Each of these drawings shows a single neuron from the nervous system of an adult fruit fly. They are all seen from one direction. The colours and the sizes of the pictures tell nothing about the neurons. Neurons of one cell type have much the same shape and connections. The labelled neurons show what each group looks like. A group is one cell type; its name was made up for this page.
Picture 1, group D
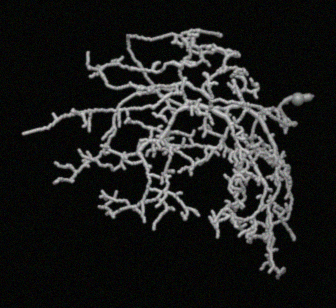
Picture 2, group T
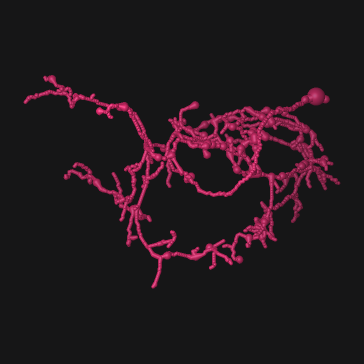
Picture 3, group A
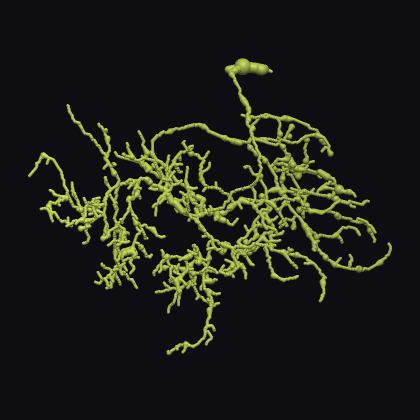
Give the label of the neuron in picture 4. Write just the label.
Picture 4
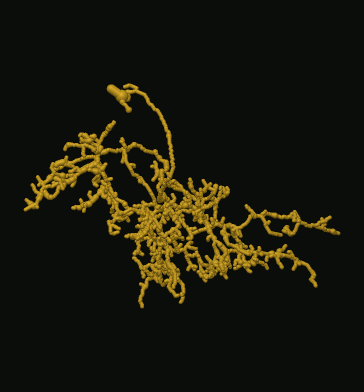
group A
